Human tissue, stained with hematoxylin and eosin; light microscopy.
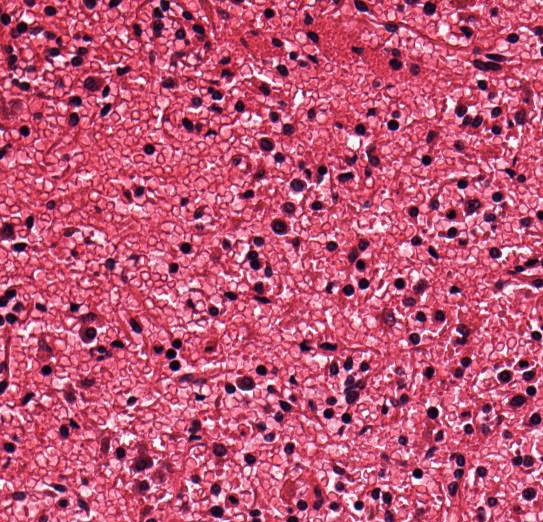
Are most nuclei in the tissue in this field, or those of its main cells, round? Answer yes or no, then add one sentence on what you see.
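Yes. Small round dark-staining nuclei are scattered singly throughout the sheet of red cells.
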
